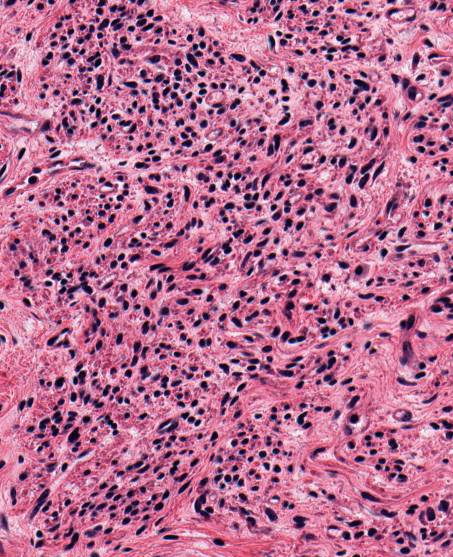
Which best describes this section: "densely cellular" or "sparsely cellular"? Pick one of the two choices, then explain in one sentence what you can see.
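Densely cellular. Closely packed spindle and oval cells fill most of the field, with no glands or tubules formed.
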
